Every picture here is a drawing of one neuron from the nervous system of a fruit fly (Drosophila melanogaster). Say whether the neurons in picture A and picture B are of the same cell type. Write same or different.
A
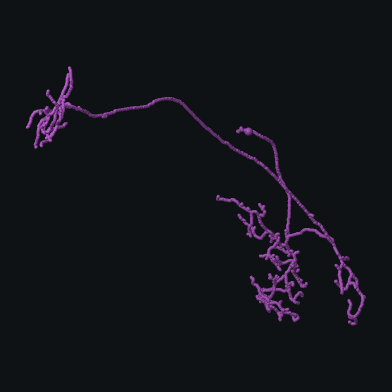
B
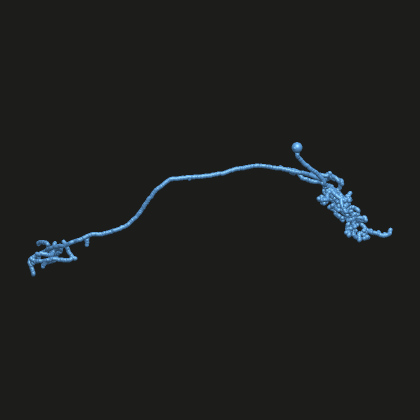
different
